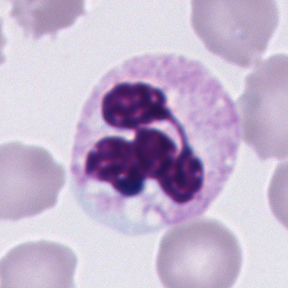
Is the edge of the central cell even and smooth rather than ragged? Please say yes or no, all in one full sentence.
Yes, it is a smooth edge that the cell has.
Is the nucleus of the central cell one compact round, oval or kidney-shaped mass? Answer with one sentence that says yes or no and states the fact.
No, there are two or more separate lobes forming the nucleus.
